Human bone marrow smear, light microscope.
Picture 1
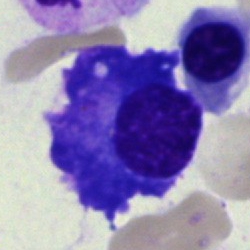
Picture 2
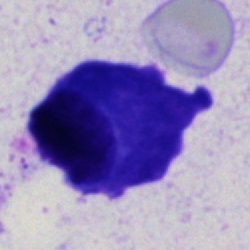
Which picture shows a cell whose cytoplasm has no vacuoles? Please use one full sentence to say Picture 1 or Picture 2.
In picture 2, no vacuoles can be seen in the cytoplasm of the cell.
